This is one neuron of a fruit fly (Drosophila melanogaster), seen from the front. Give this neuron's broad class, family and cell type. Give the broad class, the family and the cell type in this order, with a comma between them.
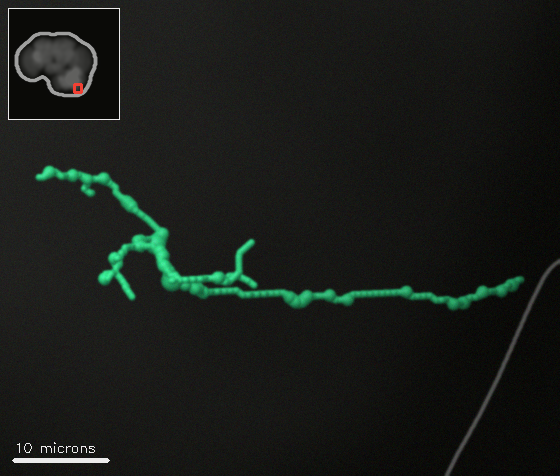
sensory neuron entering the nerve cord, class mechanosensory tactile, SNta21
